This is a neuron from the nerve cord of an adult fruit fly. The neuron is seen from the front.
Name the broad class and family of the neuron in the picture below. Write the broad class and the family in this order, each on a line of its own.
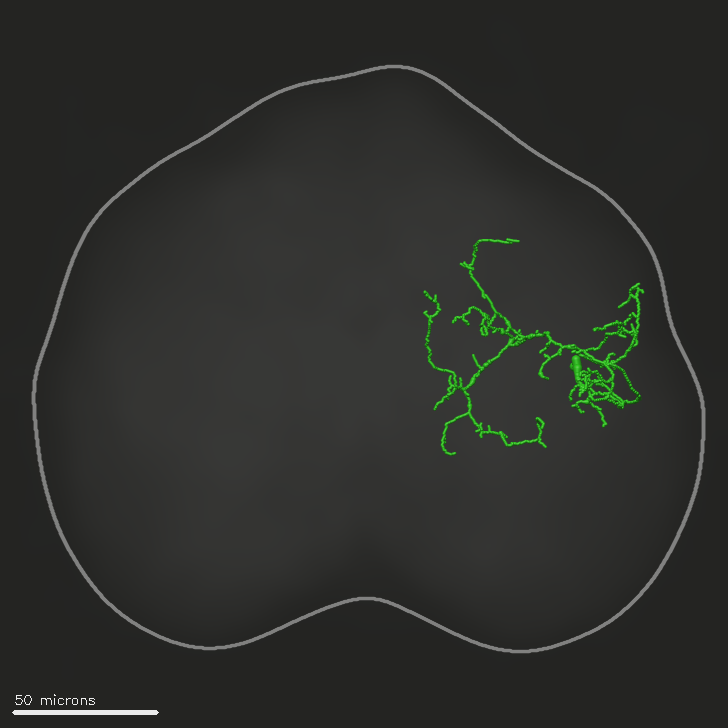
sensory neuron entering the nerve cord
class mechanosensory proprioceptive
